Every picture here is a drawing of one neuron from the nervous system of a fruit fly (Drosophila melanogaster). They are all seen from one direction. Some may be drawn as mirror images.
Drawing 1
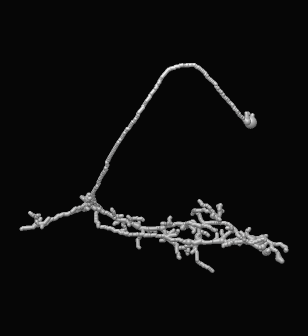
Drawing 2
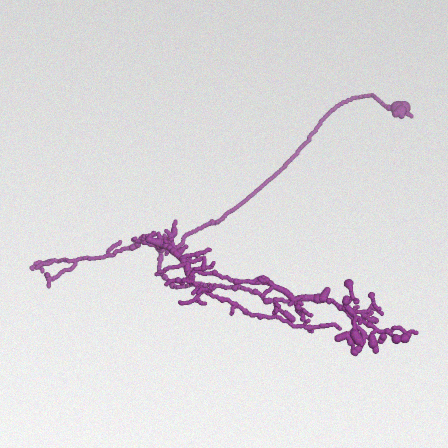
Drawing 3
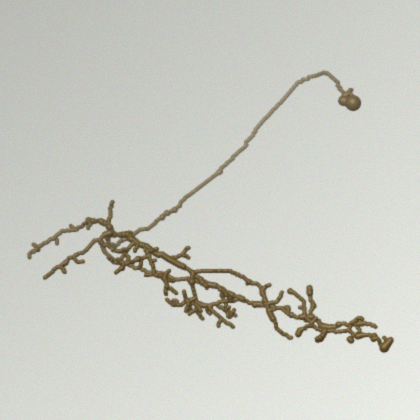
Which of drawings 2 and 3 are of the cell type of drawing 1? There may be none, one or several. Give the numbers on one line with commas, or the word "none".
2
